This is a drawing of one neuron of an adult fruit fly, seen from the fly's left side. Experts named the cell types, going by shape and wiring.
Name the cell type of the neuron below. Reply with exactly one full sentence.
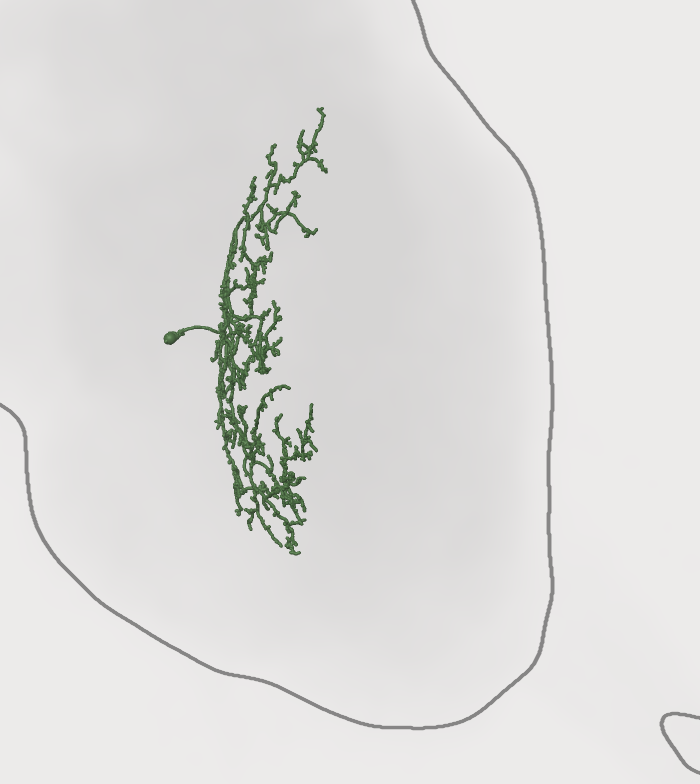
The cell type for the neuron is Cm17.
